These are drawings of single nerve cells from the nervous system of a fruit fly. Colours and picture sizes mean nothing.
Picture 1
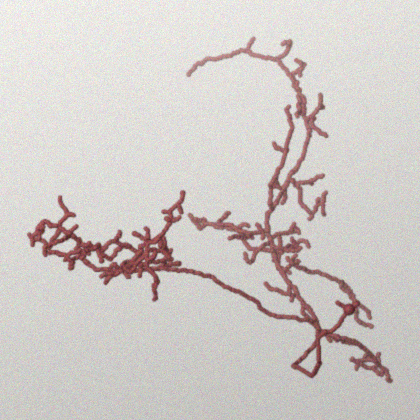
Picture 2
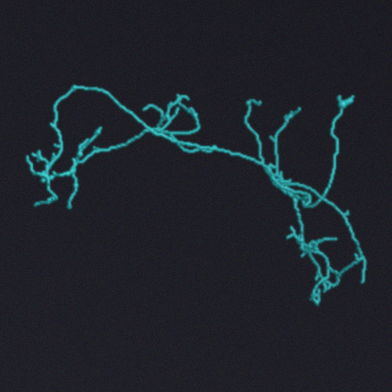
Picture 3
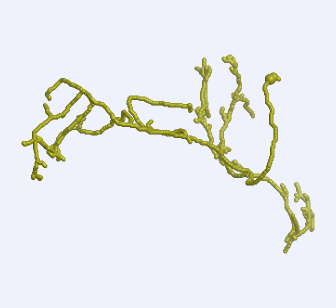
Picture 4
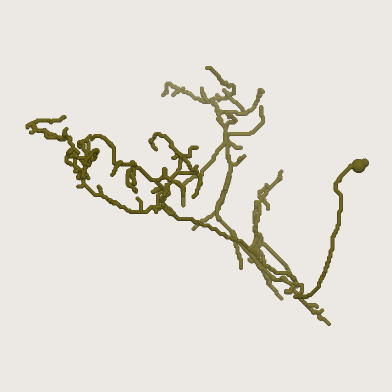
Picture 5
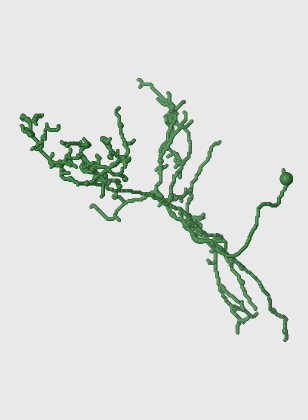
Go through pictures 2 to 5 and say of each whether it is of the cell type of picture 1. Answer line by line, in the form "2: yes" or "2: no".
2: no
3: no
4: yes
5: yes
